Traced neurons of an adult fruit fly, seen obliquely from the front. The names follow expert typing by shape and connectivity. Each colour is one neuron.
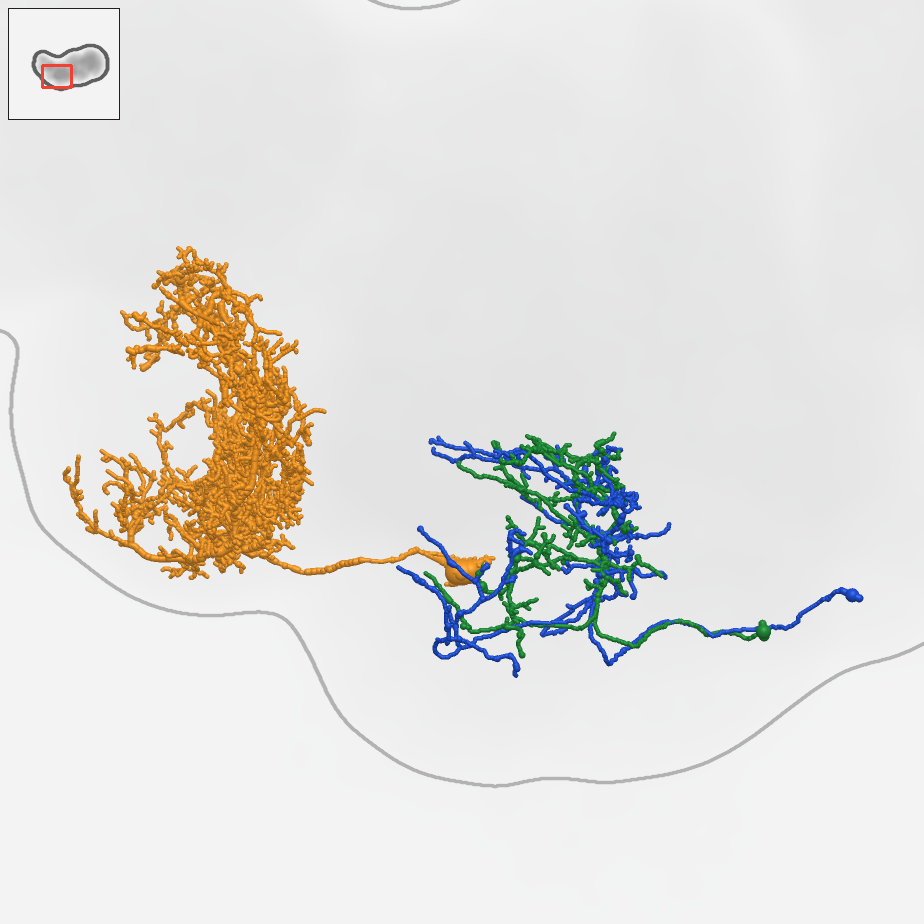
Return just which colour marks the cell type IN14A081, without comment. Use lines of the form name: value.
colour: green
